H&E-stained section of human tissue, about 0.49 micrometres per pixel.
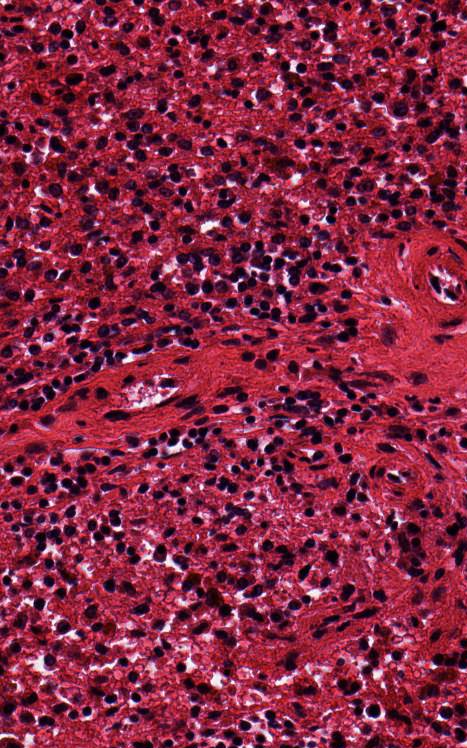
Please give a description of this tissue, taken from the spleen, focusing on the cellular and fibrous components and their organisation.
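So: closely packed cells in one diffuse sheet over the whole field, no glands or lobules. Nuclei? Mostly small, round, dark, fairly uniform. A thick-walled vessel runs across the middle from the left edge. Upper right, another: thick, pink, concentrically layered wall round a small lumen.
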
